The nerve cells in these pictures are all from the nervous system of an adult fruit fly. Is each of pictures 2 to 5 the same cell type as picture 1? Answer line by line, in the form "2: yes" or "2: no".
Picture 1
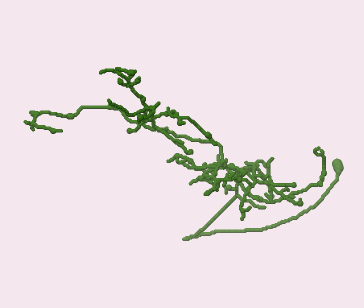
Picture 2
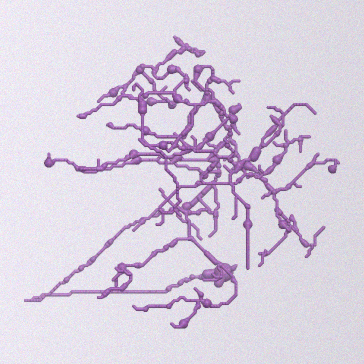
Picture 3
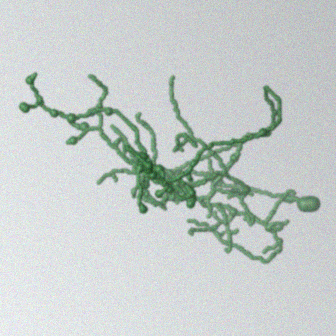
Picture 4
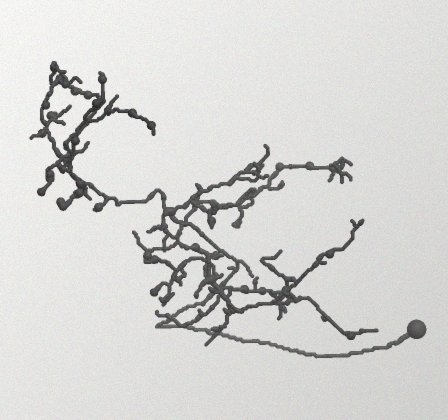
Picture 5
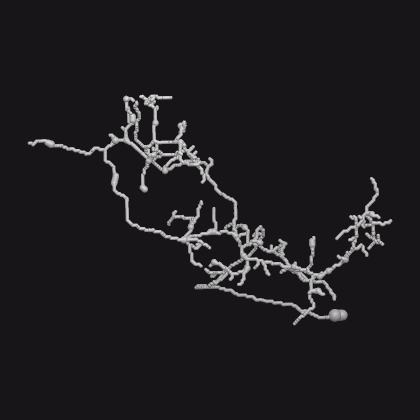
2: no
3: no
4: yes
5: yes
